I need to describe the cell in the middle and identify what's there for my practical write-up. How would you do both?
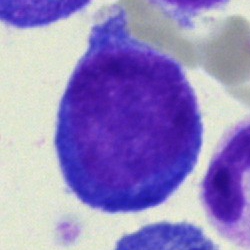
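Look at the chromatin: finely textured and evenly spread, no coarse dark clumps. Only a narrow deep blue rim of cytoplasm circles the nucleus, with no granules in it, and one small blunt bleb sticks out from the top edge. That's a proerythroblast.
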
